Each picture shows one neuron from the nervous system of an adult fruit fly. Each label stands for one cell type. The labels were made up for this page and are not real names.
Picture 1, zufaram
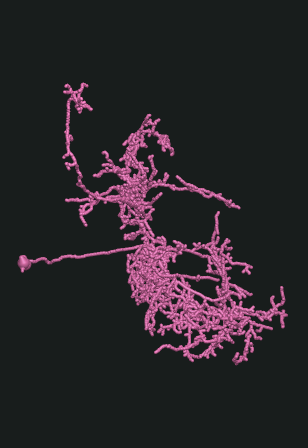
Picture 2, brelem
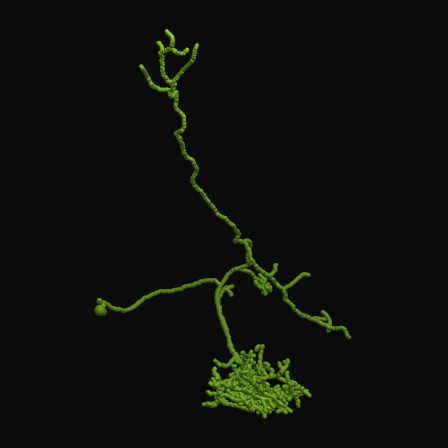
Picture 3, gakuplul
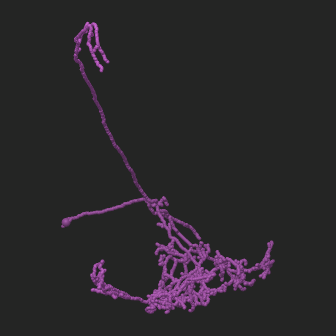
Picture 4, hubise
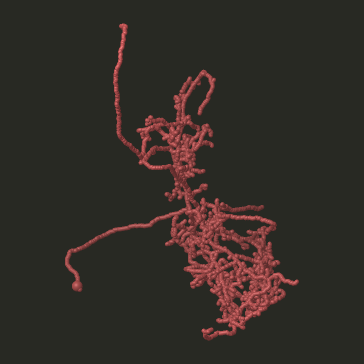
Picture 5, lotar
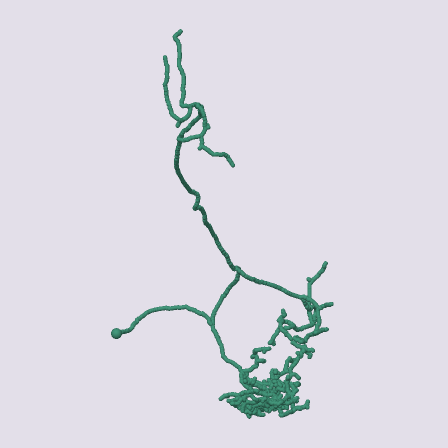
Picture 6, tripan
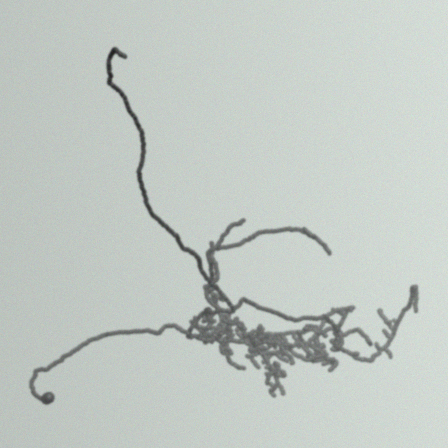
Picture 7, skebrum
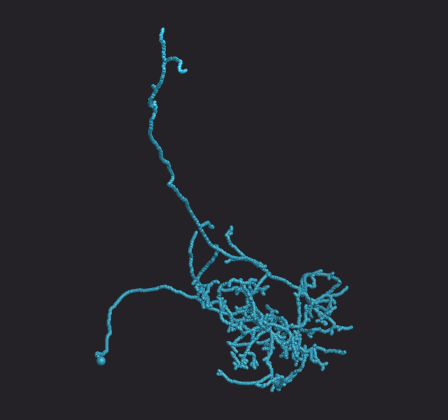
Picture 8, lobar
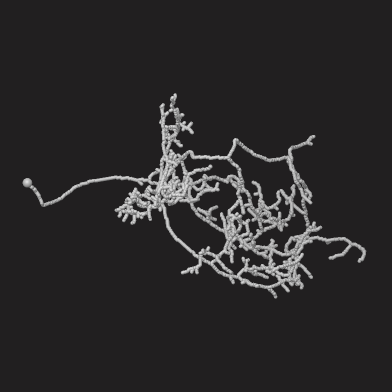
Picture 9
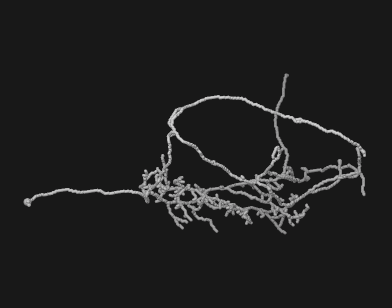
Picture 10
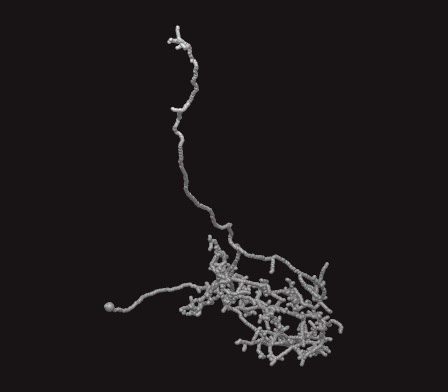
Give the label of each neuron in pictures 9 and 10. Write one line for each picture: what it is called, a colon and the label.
9: tripan
10: lobar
